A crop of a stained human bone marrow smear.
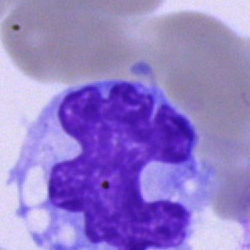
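Monocyte, central cell, stained human bone marrow smear. Chromatin dark purple with paler mottled streaks. Cytoplasm pale lilac-blue, holding several clear vacuoles. No distinct granules seen in the cytoplasm.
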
